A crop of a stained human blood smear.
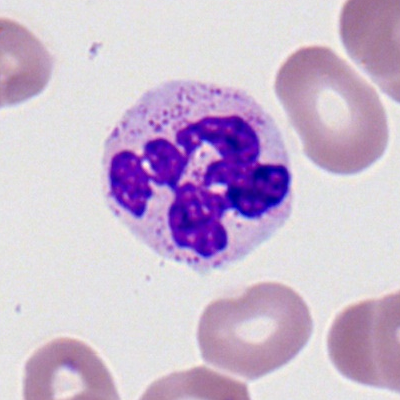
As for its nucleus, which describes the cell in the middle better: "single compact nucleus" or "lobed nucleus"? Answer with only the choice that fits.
Lobed nucleus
